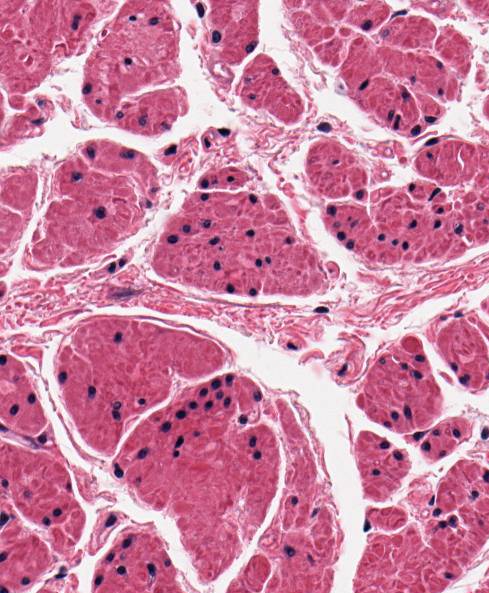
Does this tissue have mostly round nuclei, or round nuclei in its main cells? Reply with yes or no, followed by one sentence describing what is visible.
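Yes. The nuclei within the bundles are small, round and darkly stained, scattered among the cell profiles.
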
